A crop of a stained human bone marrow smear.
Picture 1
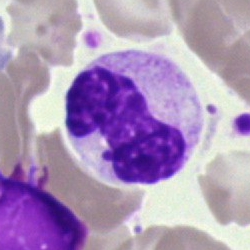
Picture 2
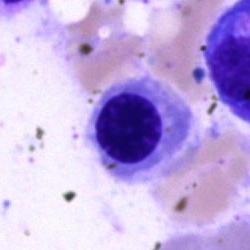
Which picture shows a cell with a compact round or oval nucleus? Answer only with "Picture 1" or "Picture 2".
Picture 2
